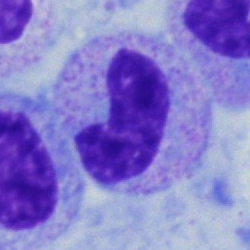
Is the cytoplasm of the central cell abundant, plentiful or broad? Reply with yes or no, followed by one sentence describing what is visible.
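Yes. The cytoplasm is plentiful, forming a wide rim around the nucleus.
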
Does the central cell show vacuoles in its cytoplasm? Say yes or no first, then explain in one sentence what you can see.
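No. No vacuoles are seen in the cytoplasm.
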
